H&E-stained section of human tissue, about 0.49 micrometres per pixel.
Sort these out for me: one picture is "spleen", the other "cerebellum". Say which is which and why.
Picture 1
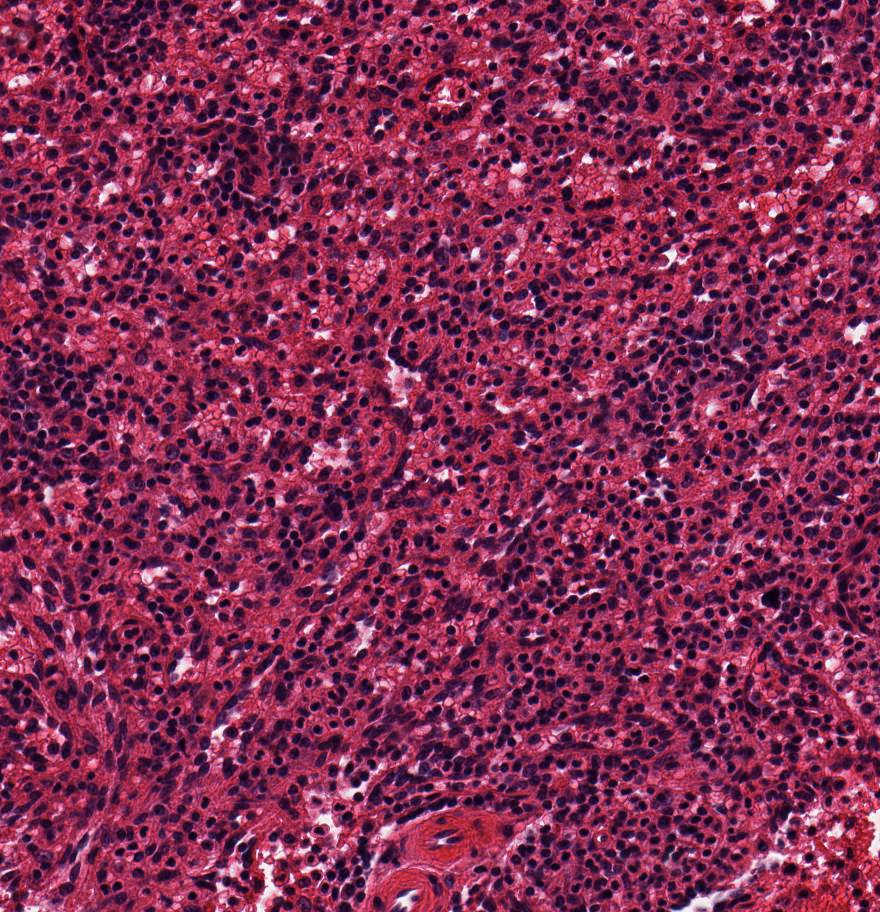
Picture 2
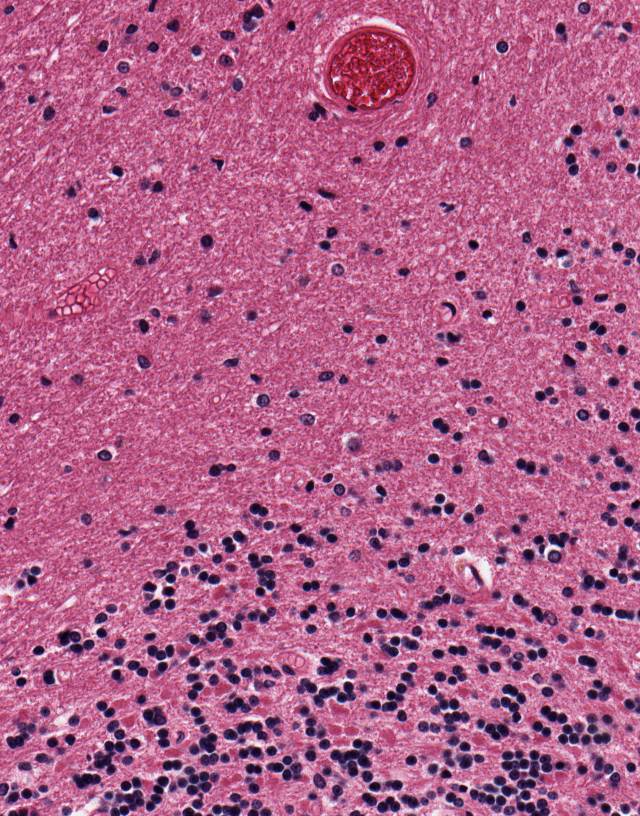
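The spleen is picture 1, the cerebellum picture 2. Picture 1 is a diffuse, densely cellular sheet without surface epithelium, mostly small cells with round, darkly stained nuclei and scant cytoplasm. At its lower left, spindle-shaped cells with elongated nuclei run in curving, streaming bundles. Picture 2 has an upper pale pink zone with sparse, singly scattered dark nuclei over a lower zone crowded with small, round, densely dark nuclei with very scant cytoplasm. A round vessel cut across near the top centre has a lumen packed with red blood cells.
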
